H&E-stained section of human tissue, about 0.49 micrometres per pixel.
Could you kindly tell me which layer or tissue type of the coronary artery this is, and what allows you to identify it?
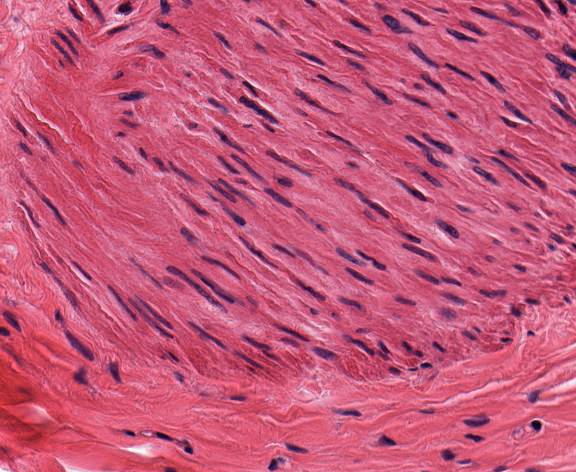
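This is the tunica media. A broad fascicle of spindle cells crosses the centre from upper left to lower right; its nuclei are elongated, cigar-shaped and blunt-ended, amid strongly eosinophilic cell bodies and fibres.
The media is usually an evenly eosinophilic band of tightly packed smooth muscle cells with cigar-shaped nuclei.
Wavy pink fibres curve along the bottom, roughly horizontal.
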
